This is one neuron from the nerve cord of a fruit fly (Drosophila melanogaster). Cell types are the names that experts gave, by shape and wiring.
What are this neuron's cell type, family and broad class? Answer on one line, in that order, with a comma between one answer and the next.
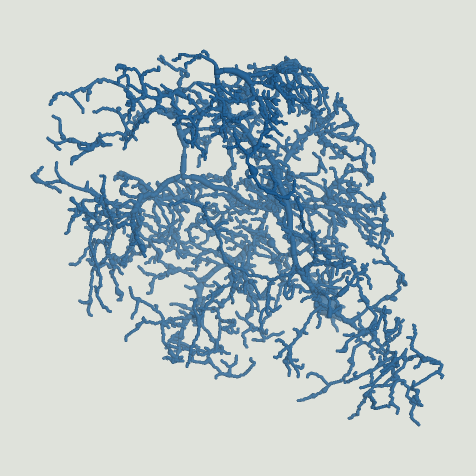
IN13A005, hemilineage 13A, nerve-cord intrinsic neuron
